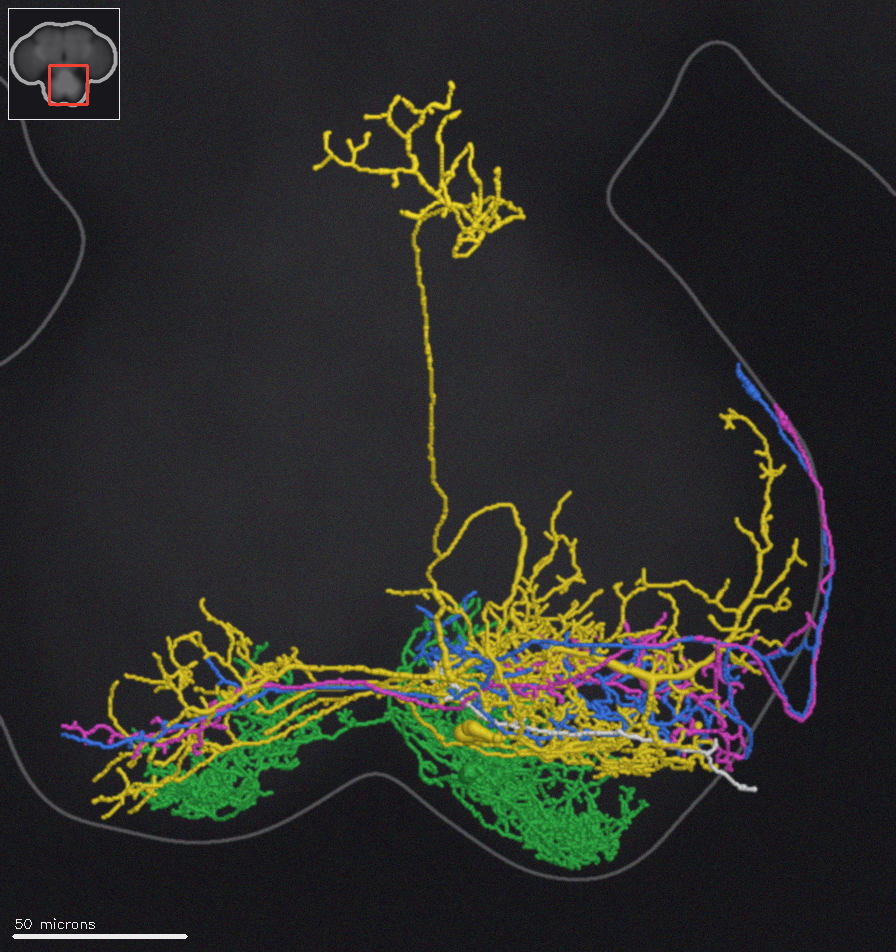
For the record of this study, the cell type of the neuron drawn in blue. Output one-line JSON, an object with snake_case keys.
{"cell_type": "IN19A082"}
